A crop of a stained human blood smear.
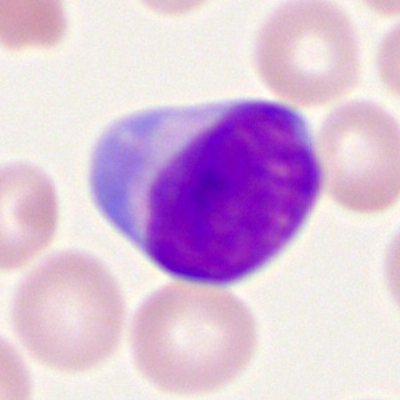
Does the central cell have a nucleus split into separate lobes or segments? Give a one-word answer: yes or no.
No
